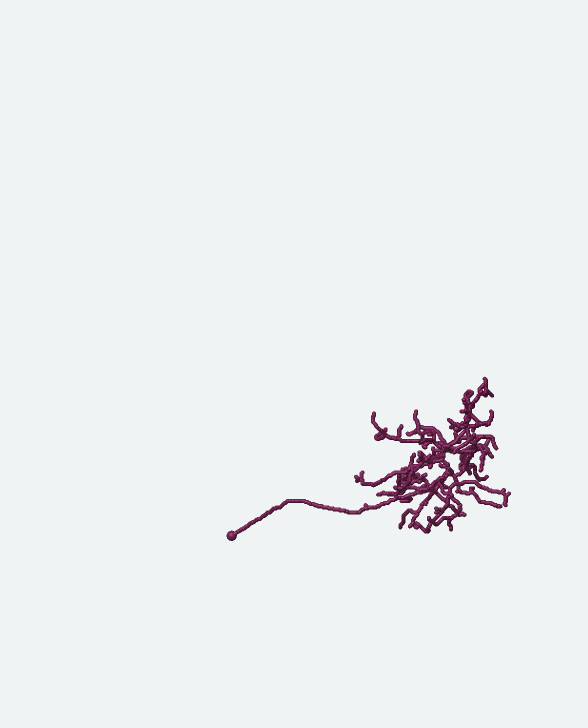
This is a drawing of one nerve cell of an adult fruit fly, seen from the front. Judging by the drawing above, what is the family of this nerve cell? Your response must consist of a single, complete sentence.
Family assignment for this nerve cell is hemilineage 13B.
